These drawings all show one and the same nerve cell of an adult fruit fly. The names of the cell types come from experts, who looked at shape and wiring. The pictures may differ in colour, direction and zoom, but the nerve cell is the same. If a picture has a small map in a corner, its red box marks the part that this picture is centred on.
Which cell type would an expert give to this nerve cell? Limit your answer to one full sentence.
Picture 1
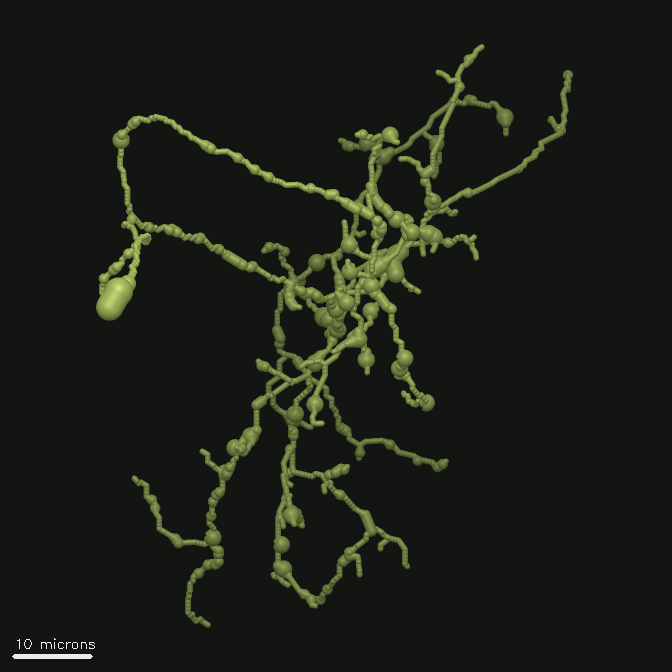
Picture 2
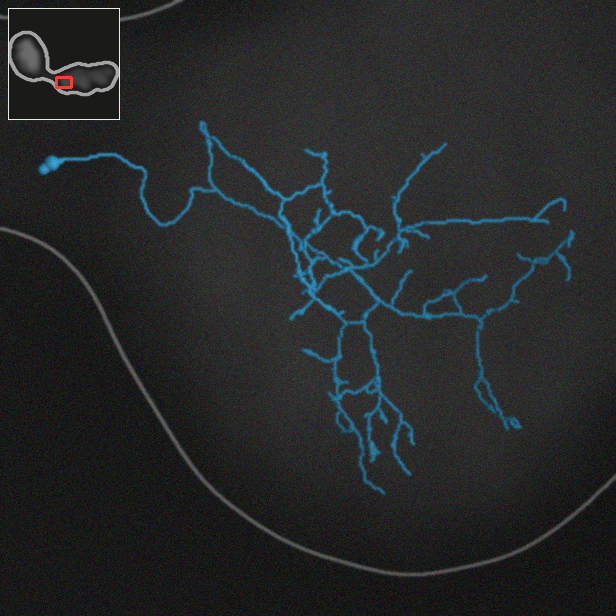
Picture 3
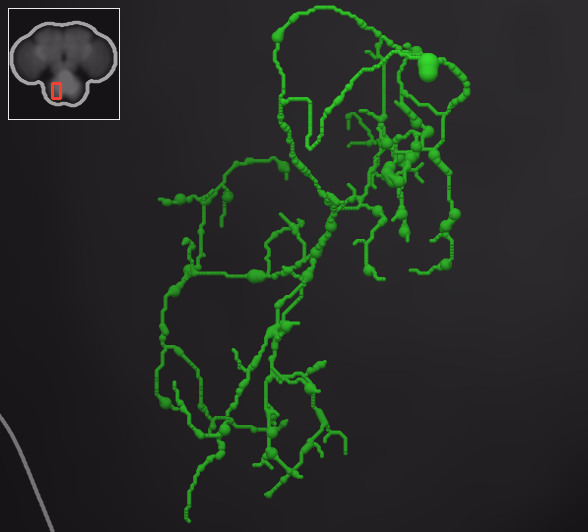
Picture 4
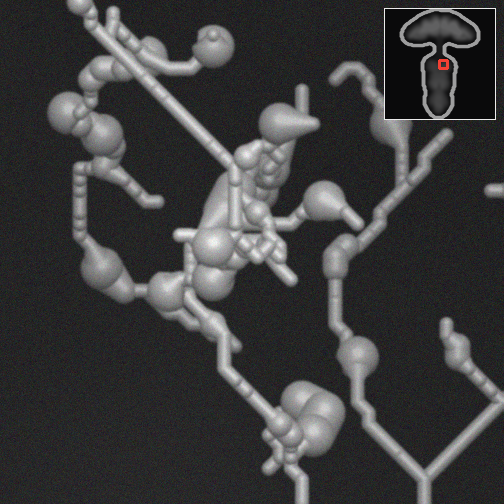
By cell type, this nerve cell is classified as IN16B121.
